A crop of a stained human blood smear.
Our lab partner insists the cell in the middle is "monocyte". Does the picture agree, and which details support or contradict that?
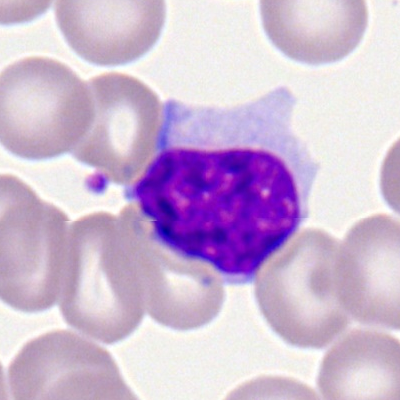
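Chromatin dark purple and coarsely clumped.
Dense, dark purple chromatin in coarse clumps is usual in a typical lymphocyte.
No nucleoli visible.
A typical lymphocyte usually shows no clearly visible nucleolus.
Both findings go with lymphocyte. Cytoplasm without visible granules.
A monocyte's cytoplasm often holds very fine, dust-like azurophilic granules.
Absence of granules speaks against monocyte. Outline irregular, with angular corners along the upper edge; small purple dot just left of the cell. Verdict: lymphocyte, not monocyte.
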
